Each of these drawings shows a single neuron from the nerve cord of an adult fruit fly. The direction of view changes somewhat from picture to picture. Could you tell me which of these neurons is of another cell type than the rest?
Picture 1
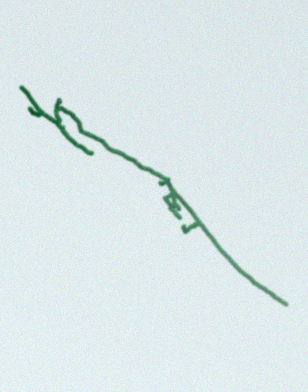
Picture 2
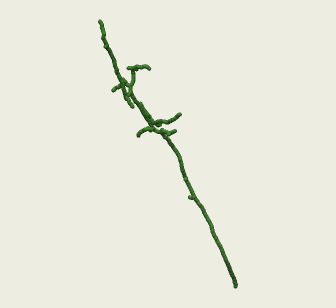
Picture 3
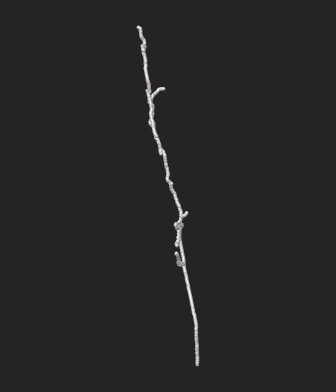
Picture 2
